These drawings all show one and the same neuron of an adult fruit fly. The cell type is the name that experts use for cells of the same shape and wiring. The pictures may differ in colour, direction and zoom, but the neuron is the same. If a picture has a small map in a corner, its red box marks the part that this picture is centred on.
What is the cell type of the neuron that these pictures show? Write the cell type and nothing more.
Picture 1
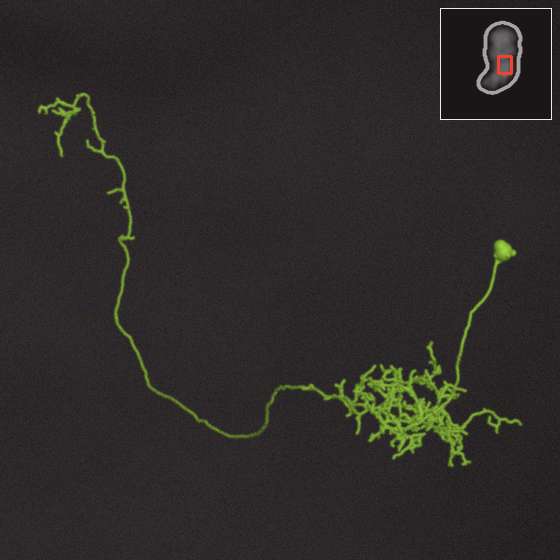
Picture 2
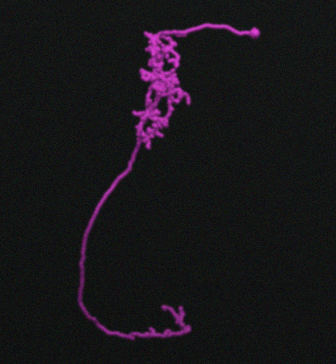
Tm5c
